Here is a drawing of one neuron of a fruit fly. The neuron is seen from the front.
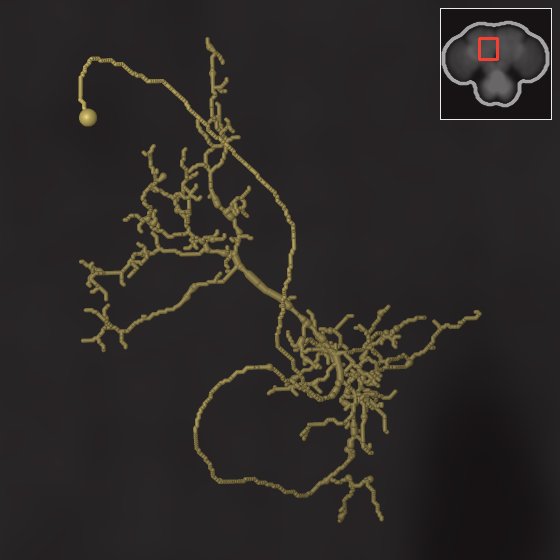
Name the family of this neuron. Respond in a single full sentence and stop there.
The family name for this neuron is hemilineage AOTUv1_ventral.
